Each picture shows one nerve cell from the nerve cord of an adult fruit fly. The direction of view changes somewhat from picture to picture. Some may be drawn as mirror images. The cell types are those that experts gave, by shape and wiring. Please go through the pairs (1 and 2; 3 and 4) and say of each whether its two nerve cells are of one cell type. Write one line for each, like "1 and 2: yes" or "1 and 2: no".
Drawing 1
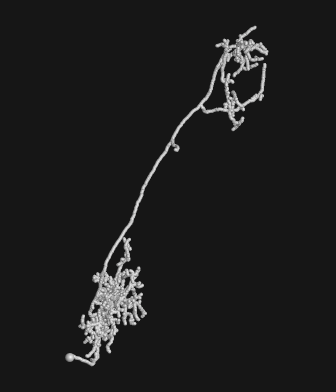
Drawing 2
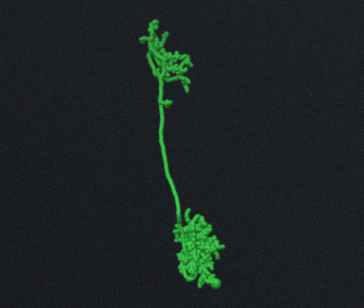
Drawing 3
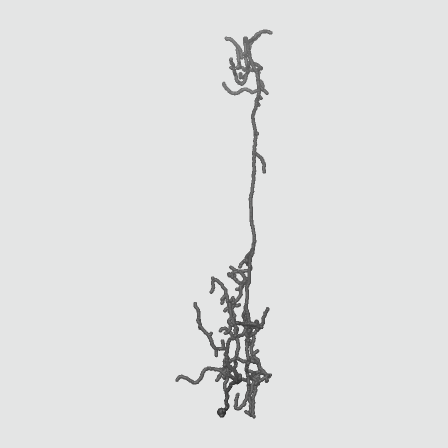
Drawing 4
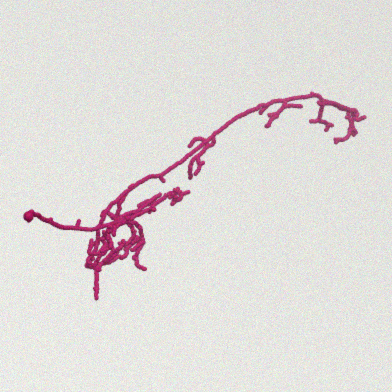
1 and 2: yes
3 and 4: yes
